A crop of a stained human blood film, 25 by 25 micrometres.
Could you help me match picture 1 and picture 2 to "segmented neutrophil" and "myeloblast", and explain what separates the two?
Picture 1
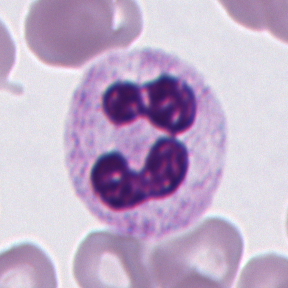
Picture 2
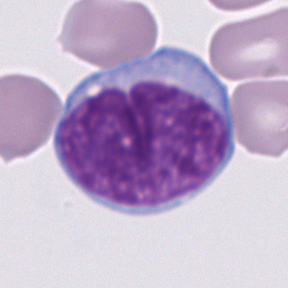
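The granulated cell in picture 1 is the segmented neutrophil; picture 2 shows the myeloblast. The main difference is in the cytoplasm: the neutrophil's is pale pinkish-lilac and evenly sprinkled with fine, small lilac granules, while the myeloblast's is pale blue with a deeper blue rim at the edge and no visible granules.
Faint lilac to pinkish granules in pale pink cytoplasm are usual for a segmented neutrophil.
The nuclei differ too. In the neutrophil the chromatin is dark purple and coarsely clumped, with no nucleoli visible. The myeloblast's nucleus is oval, about 15 by 11 micrometres, and fills about 70% of a cell about 16 by 14 micrometres.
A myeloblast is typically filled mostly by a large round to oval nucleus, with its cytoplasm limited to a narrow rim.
Both outlines are smooth, roundish in the neutrophil and rounded without surface projections in the myeloblast. The neutrophil shows no vacuoles, whereas the myeloblast has a single small clear spot in the cytoplasm at the upper left edge of its nucleus. Red cells lie close against the myeloblast above and on both sides, but not below.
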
